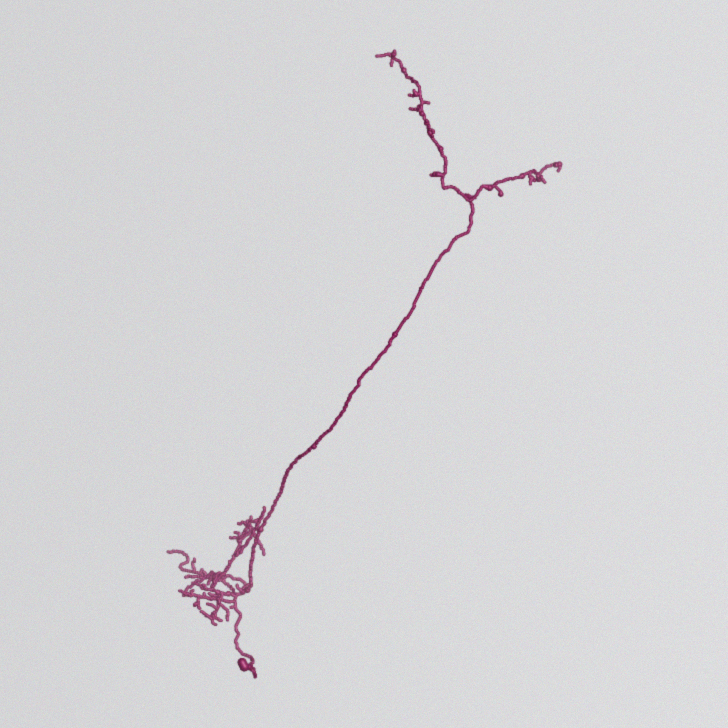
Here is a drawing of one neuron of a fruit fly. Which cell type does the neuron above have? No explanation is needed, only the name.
SMP738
